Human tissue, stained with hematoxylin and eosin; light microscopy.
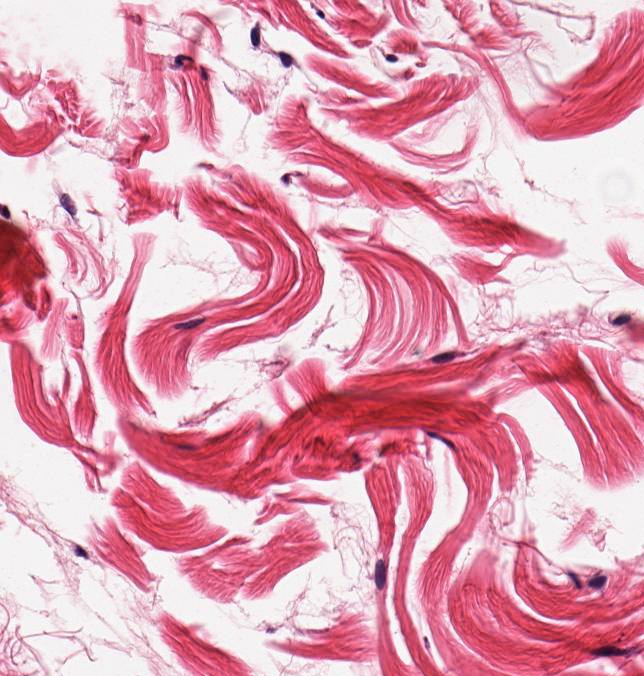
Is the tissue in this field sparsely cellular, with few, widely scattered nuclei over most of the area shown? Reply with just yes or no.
Yes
